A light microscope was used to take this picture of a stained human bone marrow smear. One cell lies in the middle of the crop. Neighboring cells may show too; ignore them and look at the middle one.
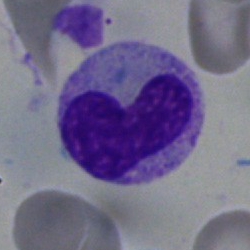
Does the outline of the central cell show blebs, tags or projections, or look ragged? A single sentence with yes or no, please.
No, the outline of this cell is smooth and free of projections.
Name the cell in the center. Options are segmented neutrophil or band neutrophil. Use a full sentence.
The middle cell in this particular crop is a band neutrophil.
